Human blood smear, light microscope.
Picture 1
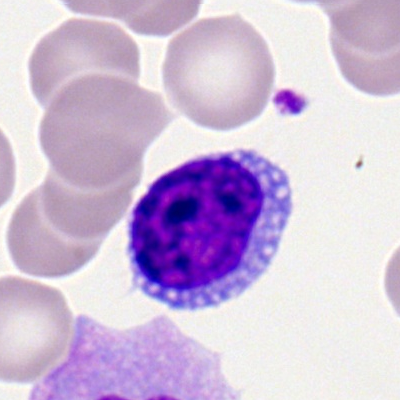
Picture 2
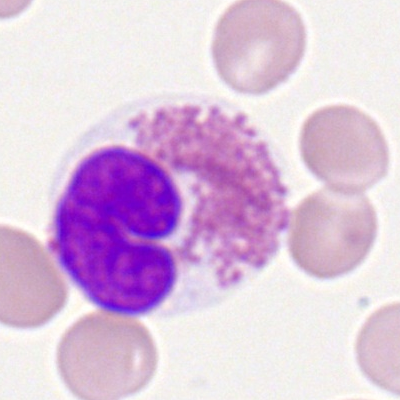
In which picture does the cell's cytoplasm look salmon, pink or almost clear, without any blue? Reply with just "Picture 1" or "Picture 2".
Picture 2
